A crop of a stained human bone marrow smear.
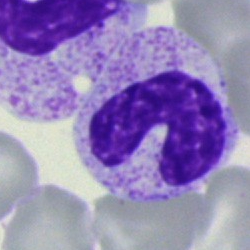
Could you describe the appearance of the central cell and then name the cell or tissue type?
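Nucleus: thick and deeply indented into a U shape, with the opening directed downward; no nucleoli are seen. Cytoplasm: fine purple-lilac granules distributed evenly, without vacuoles. The cell is a band neutrophil.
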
